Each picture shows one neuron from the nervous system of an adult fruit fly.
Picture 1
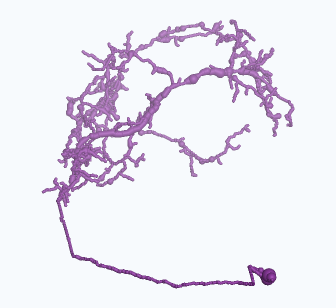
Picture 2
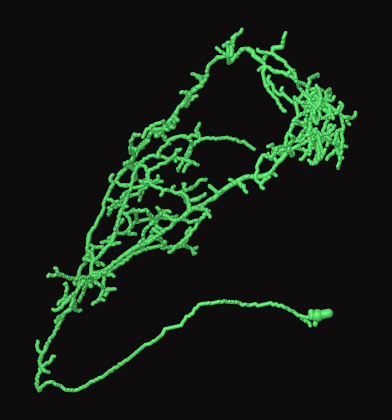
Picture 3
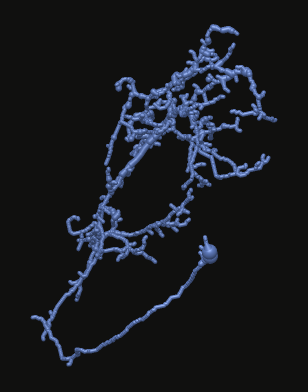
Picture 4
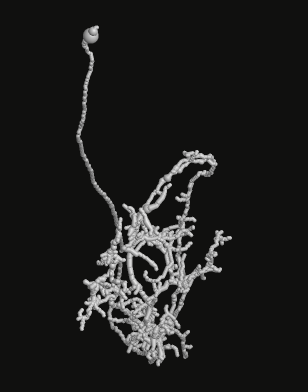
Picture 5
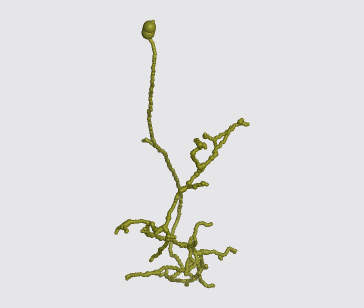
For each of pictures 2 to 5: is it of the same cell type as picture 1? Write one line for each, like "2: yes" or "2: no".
2: yes
3: no
4: no
5: no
